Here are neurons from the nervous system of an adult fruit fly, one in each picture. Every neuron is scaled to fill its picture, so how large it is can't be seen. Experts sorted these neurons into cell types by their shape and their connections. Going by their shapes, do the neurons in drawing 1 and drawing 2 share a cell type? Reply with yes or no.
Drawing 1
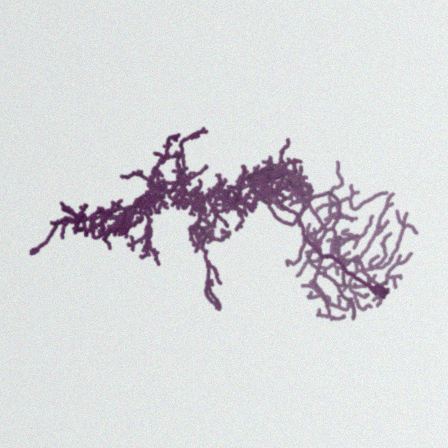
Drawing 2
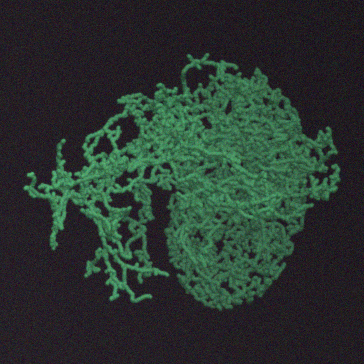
no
